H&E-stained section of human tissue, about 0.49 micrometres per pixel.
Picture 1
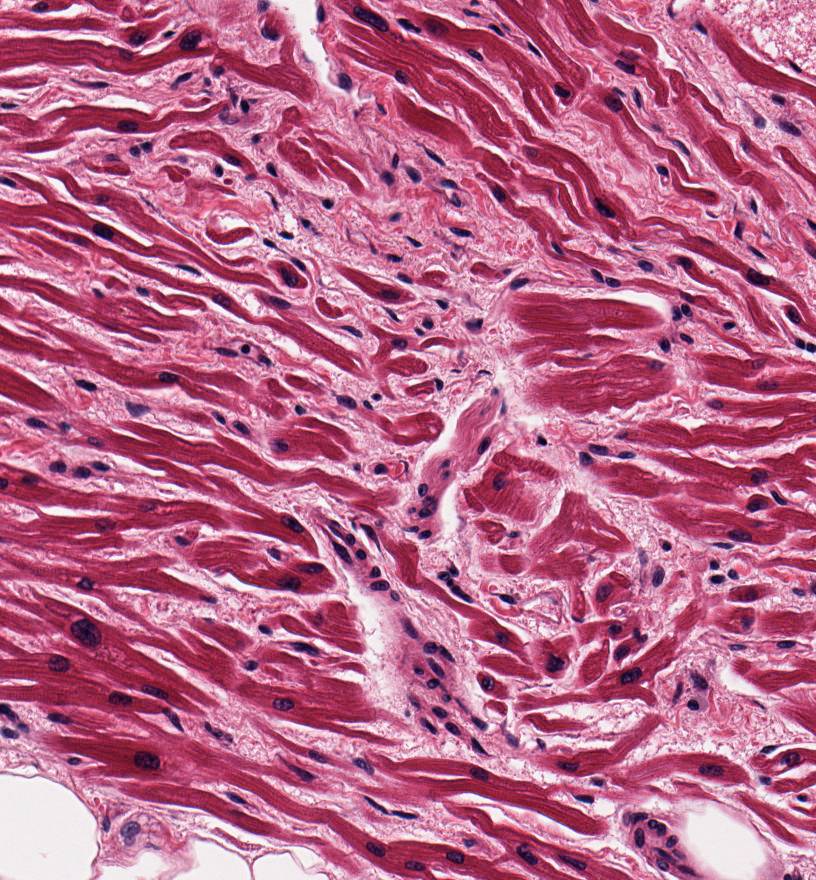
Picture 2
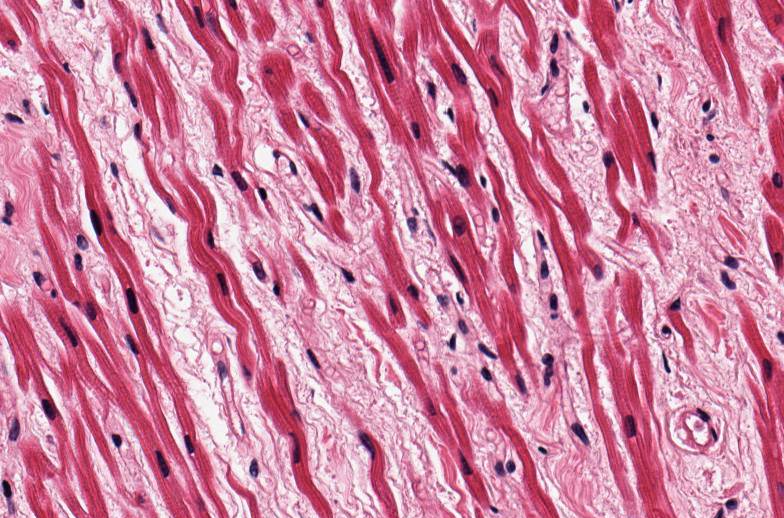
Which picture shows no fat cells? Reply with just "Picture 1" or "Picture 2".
Picture 2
